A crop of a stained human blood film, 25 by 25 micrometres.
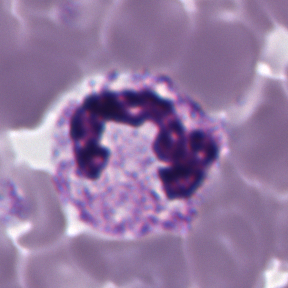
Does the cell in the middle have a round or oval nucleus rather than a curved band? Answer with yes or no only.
No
